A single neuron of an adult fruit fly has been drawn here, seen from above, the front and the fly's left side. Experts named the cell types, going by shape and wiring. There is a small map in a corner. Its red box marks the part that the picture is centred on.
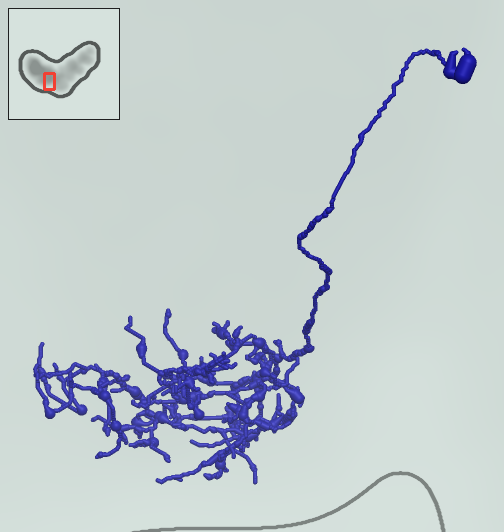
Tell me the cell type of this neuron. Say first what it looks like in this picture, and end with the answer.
The cell body is at the upper right of the picture. The picture shows dozens of branch ends. This is a central-brain intrinsic neuron. Its cell type is CB1417.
